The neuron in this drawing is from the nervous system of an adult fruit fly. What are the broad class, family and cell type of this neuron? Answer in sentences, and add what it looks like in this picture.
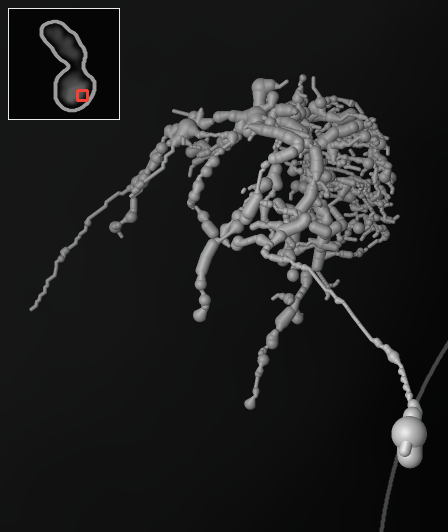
Its broad class is central-brain intrinsic neuron. Its family is hemilineage ALl1_dorsal. It is of cell type l2LN23. The cell body can be seen at the lower right of the picture. The picture shows dozens of branch ends.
